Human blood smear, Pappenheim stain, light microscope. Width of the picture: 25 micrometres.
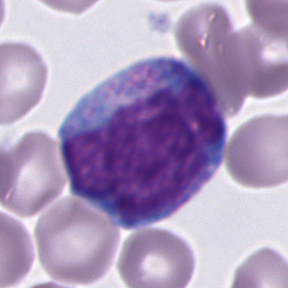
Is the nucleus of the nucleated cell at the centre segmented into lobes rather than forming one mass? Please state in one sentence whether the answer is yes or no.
No, in this cell the nucleus is one undivided round, oval or kidney-shaped compact mass.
